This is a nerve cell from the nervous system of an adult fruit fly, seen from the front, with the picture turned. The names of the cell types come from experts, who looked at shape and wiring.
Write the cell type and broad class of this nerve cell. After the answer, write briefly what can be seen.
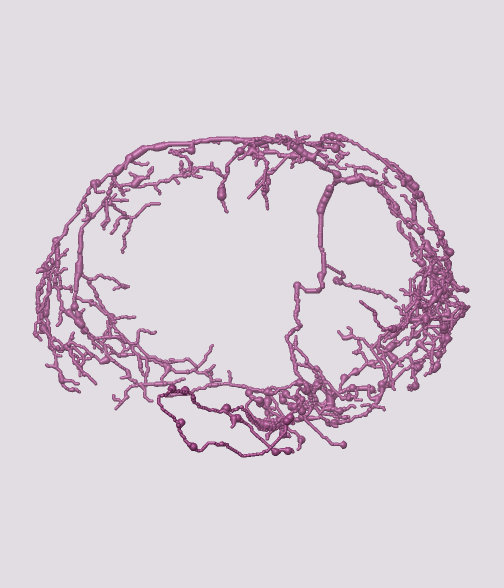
It is of cell type INXXX244. Its broad class is nerve-cord intrinsic neuron. In this view it is wider than it is tall.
